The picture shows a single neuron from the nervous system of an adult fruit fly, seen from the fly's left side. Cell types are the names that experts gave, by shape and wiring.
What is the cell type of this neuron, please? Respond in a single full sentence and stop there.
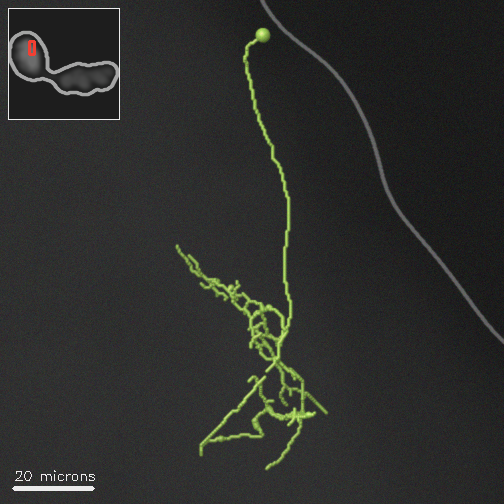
As its cell type, this neuron has CB1227.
